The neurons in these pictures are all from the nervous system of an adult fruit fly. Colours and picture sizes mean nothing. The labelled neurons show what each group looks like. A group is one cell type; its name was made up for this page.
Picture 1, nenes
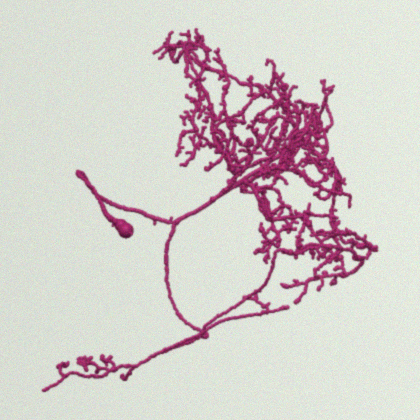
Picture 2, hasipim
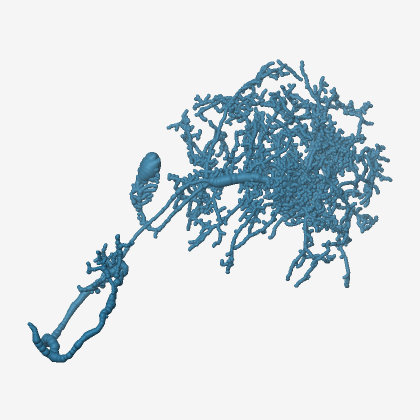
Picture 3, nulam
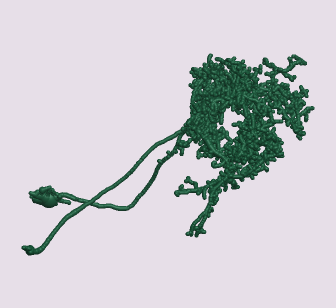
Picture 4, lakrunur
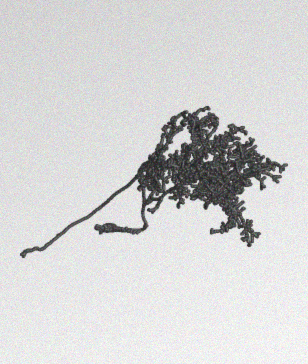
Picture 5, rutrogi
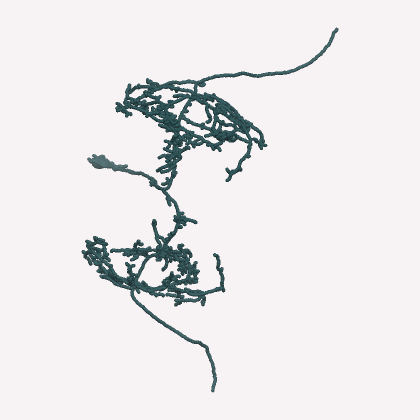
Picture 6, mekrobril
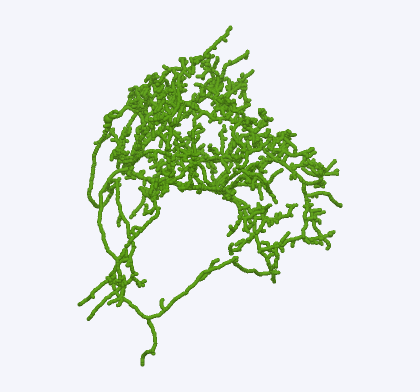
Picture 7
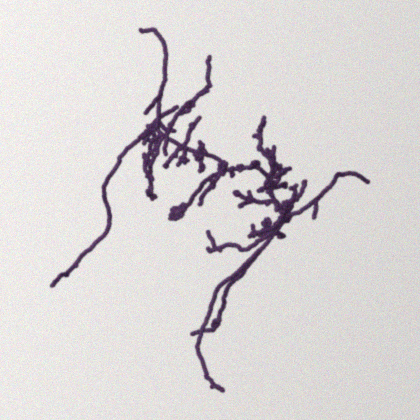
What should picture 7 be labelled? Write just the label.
rutrogi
